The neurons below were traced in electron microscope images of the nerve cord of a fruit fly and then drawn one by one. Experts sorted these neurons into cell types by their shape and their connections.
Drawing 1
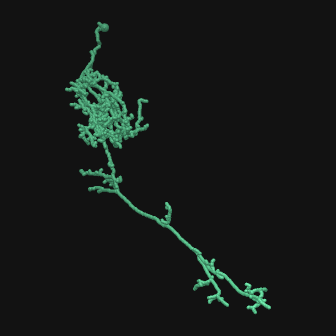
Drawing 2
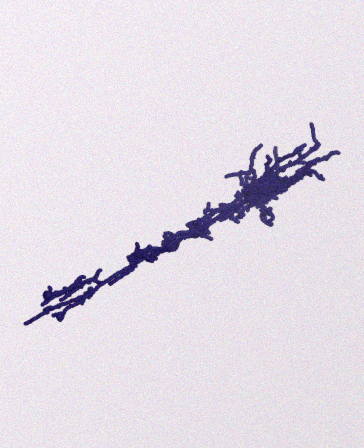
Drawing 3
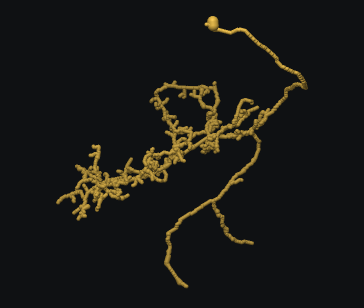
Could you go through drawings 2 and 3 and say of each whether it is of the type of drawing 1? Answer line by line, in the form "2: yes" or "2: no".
2: yes
3: no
